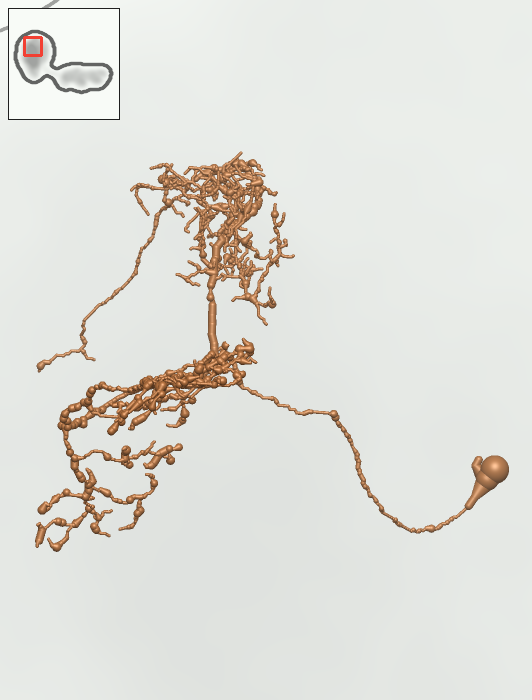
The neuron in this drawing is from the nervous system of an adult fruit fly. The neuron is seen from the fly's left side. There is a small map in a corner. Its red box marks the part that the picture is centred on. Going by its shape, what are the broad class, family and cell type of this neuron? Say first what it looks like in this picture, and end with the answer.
Dozens of branch ends can be seen. In this view it is about as wide as it is tall. Its broad class is central-brain intrinsic neuron. The family is hemilineage DL1_dorsal. Its cell type is FB7A.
